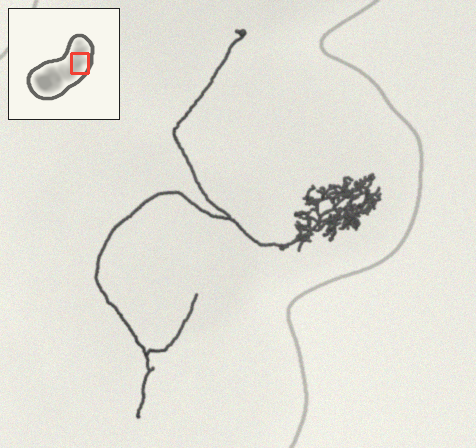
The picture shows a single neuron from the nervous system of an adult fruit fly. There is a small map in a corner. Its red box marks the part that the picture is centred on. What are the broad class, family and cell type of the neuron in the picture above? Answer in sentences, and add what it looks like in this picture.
This is a nerve-cord intrinsic neuron. The family is hemilineage 23B. Its cell type is IN23B081. Its cell body lies at the top of the picture. As drawn here it is taller than it is wide.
